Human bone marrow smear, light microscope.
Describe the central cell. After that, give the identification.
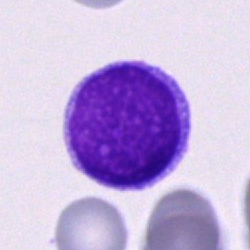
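First, the outline: round and smooth. The cytoplasmic rim is thin, and I'd note it is widest on the right side. The chromatin looks fine and evenly dispersed, not clumped. I can't find any vacuoles. So, a blast.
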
